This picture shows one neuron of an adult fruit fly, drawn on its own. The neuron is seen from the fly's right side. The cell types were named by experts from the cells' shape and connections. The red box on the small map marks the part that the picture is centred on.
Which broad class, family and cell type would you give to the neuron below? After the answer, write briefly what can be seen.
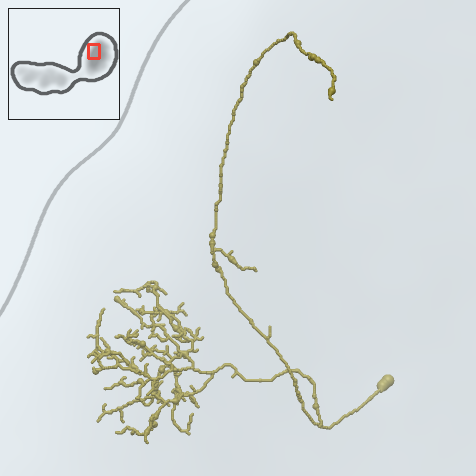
Its broad class is visual projection neuron. The family is LoVP. The cell type is LoVP6. The cell body is at the lower right of the picture. Dozens of branch ends can be seen.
